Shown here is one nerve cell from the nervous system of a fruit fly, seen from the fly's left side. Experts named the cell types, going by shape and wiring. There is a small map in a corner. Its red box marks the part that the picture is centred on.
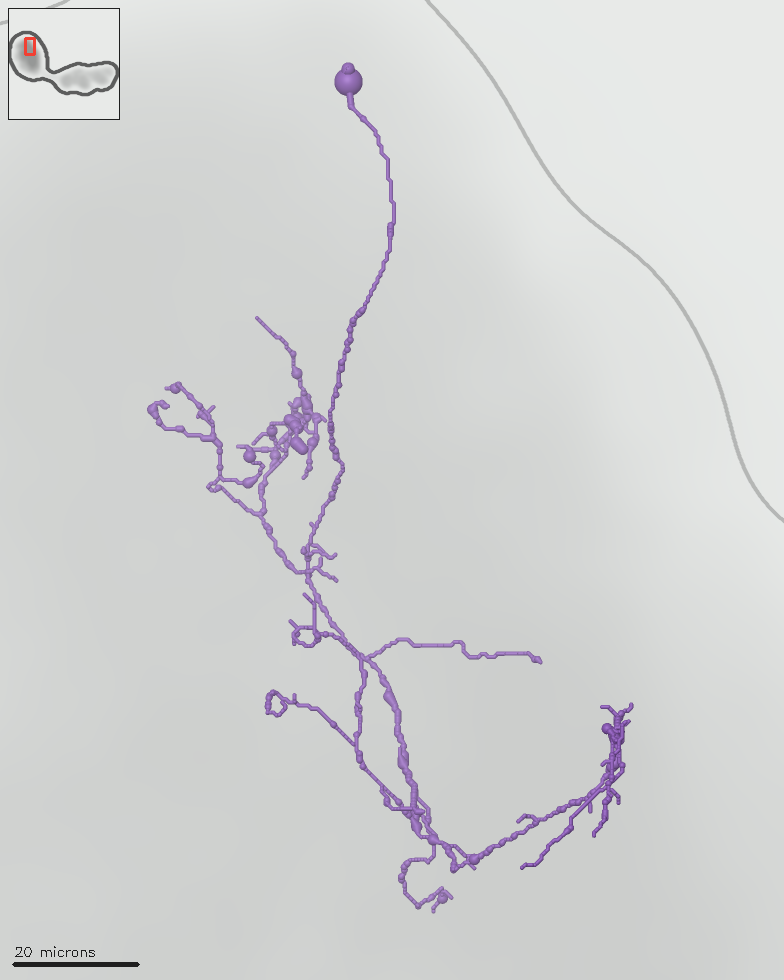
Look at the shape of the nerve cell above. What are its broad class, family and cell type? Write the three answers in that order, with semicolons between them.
central-brain intrinsic neuron; hemilineage CLp1; SMP428_a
